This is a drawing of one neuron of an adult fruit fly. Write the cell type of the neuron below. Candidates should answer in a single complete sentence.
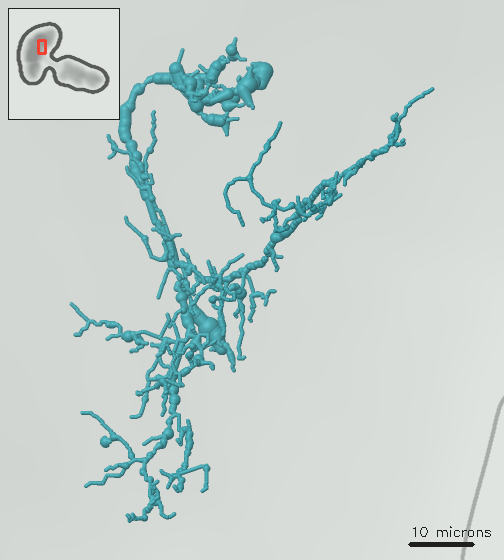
Under the cell type IbSpsP falls this neuron.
